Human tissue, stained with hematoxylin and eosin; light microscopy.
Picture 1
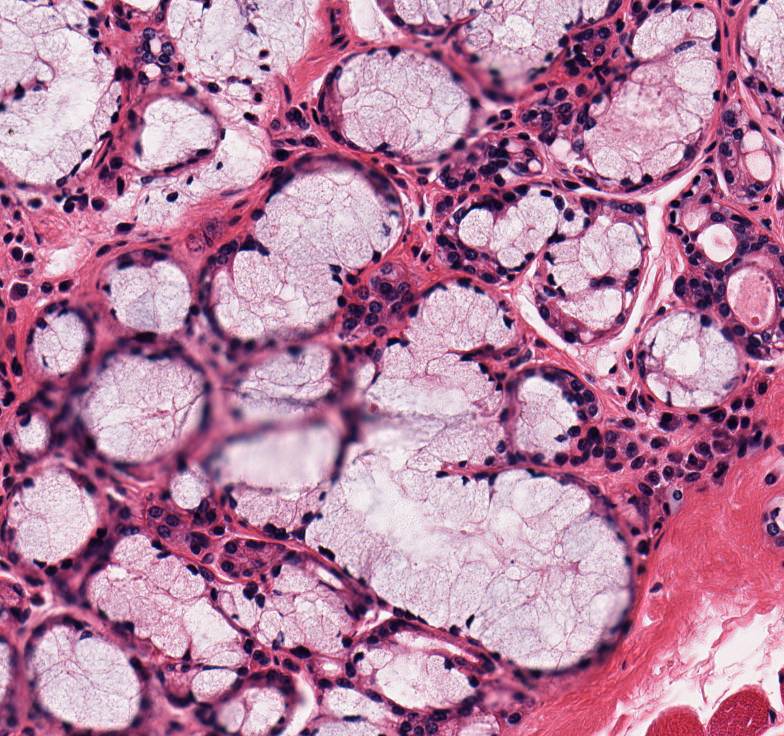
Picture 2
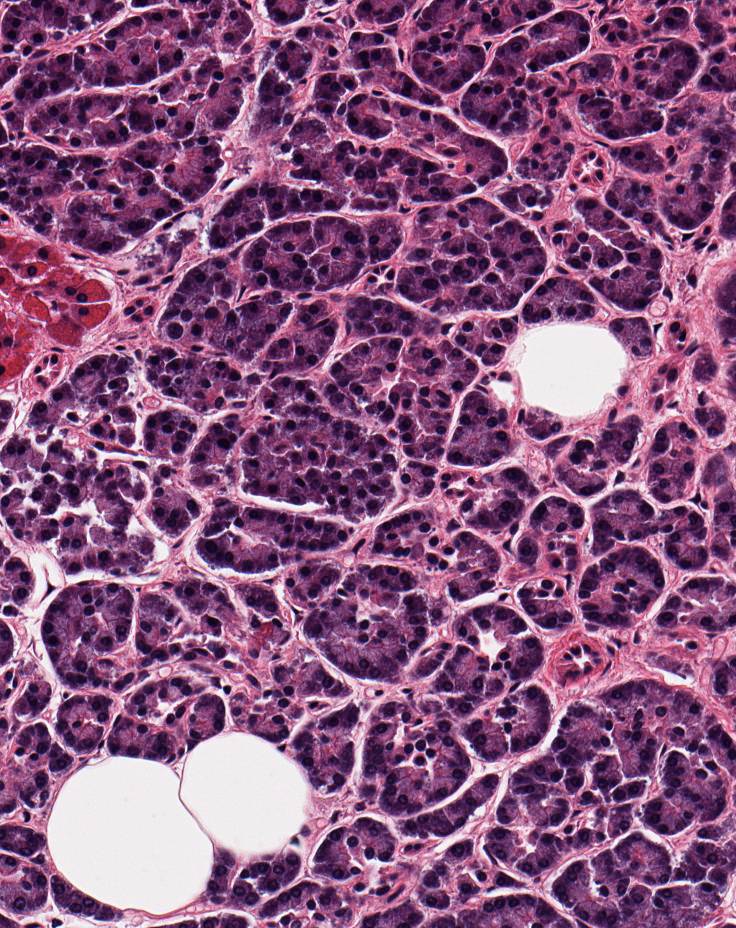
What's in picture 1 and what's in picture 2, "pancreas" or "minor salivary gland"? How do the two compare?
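The first one's the minor salivary gland, the second the pancreas. In the minor salivary gland the units are made of cells with pale, foamy, greyish-white cytoplasm, the look of mucous cells, with dark nuclei flattened against the outer edge and pink fibrous stroma in between.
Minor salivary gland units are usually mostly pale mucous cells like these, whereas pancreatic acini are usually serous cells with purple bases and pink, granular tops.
In the pancreas the acinar nuclei are round and dark, sitting toward the outer base of each acinus, and the lumina are tiny and mostly hard to see. There's no large duct in that field, and a bright red patch sits at the left edge in the upper third.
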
